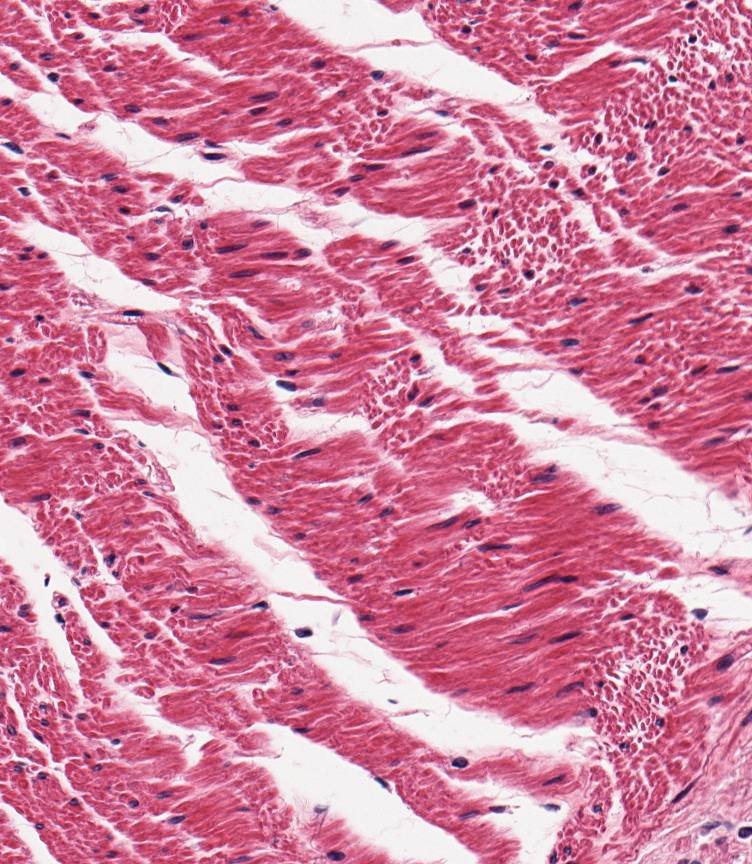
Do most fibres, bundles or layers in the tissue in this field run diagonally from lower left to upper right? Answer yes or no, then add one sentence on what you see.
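No. Bands of pink smooth muscle run diagonally across the field from upper left to lower right.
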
